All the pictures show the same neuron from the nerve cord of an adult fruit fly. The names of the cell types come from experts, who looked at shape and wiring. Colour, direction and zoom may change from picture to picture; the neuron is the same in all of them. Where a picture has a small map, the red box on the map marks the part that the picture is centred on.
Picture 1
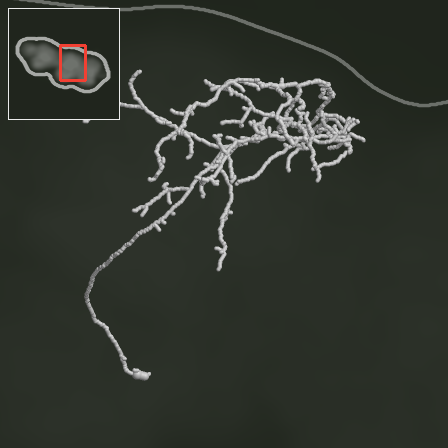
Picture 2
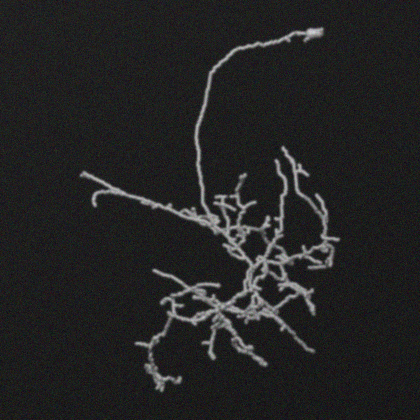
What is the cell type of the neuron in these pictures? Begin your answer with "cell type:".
cell type: IN06B066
